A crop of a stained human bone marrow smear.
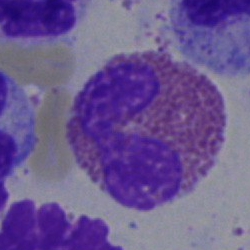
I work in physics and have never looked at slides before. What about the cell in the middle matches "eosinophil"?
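This cell's nucleus is split into two lobes, one lying above the other.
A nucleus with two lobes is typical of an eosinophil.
The cytoplasm is packed with coarse granules that stain reddish-pink.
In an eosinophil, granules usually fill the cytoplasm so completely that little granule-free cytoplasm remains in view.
Both the two-lobed nucleus and the densely packed granules agree with an eosinophil.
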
